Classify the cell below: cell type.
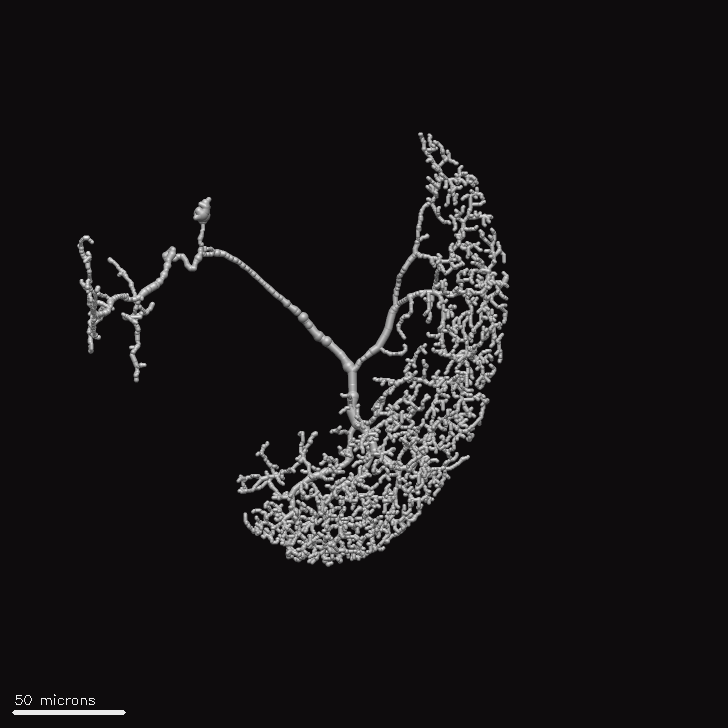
LPT21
